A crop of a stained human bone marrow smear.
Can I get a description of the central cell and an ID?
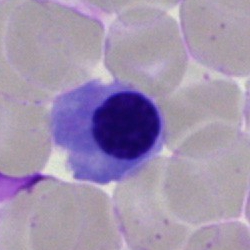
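Outline first: it is irregular and somewhat angular rather than smoothly round. Next, the nucleus: its chromatin is very dark and dense throughout. Then the cytoplasm: it is blue with a purple tinge, and most of it lies on the left side of the nucleus. Last, the name: this is an erythroblast.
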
